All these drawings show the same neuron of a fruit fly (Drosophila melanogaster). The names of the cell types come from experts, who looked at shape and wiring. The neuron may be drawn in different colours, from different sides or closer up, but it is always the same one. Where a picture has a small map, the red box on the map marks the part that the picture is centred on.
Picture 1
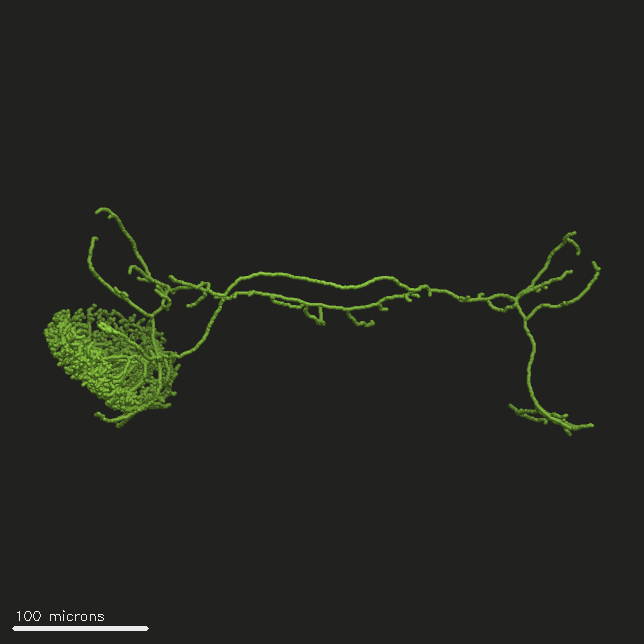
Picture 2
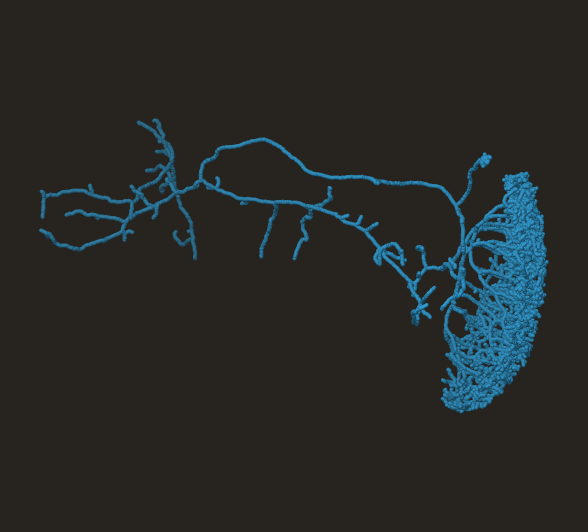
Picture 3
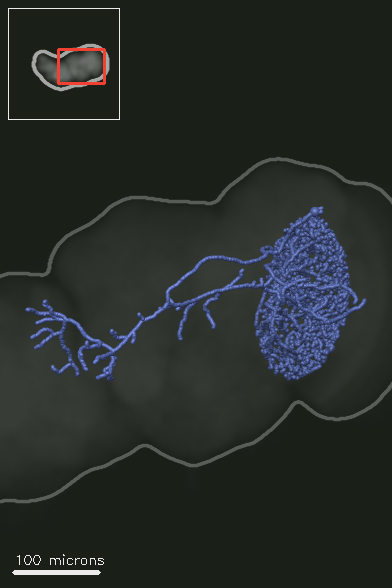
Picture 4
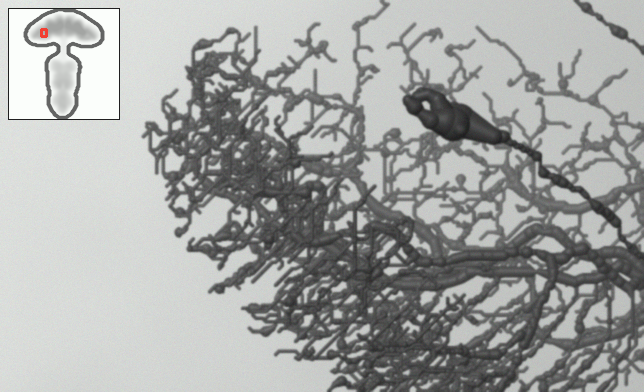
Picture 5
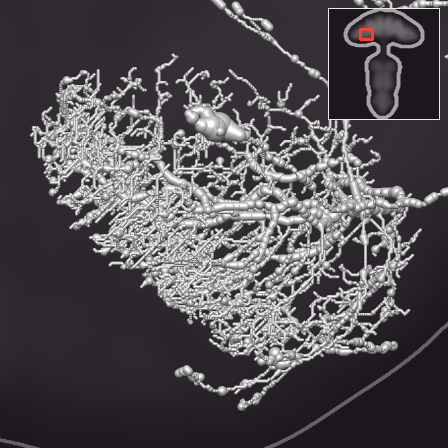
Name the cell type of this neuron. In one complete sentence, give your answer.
The neuron has LT66 as its cell type.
